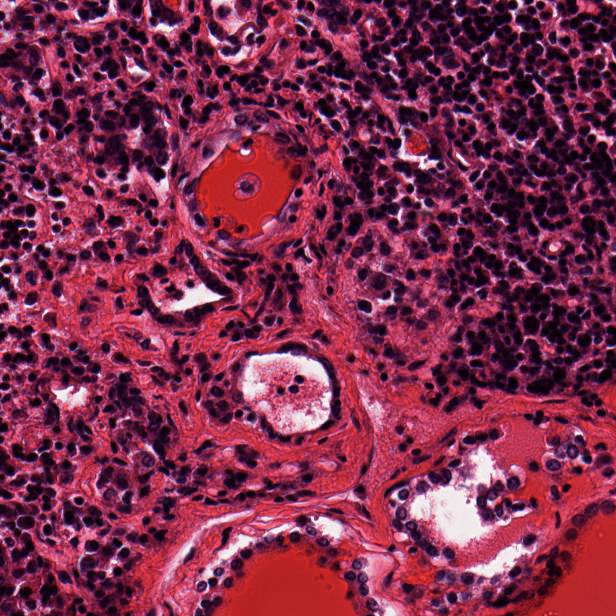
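Thyroid: rounded spaces of homogeneous bright red material line the bottom edge, surrounded by pink fibrous bands crossing the centre. Upper left: small round body near the centre of a red-filled round space. Just below centre, a round space holds pale, frothy material with scattered nuclei.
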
